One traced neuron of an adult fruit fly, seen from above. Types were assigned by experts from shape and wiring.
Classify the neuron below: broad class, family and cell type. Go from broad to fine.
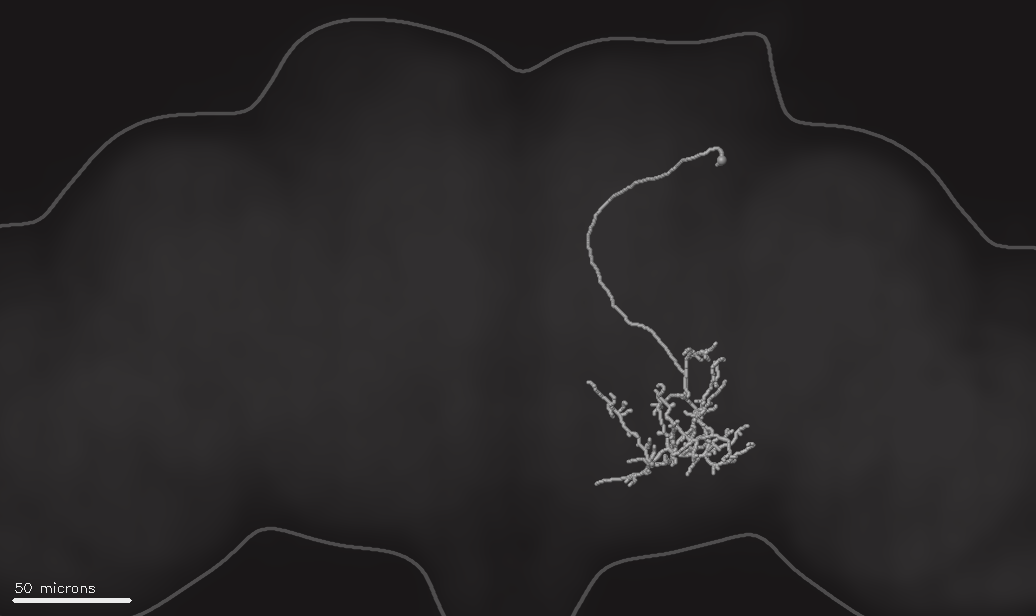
central-brain intrinsic neuron; hemilineage MD3; GNG634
